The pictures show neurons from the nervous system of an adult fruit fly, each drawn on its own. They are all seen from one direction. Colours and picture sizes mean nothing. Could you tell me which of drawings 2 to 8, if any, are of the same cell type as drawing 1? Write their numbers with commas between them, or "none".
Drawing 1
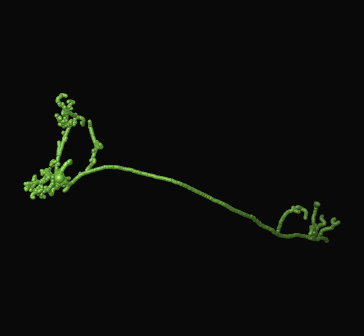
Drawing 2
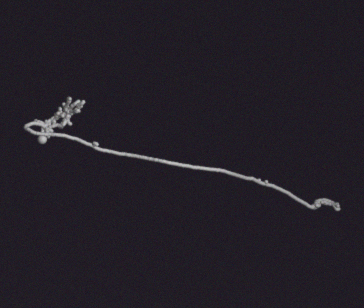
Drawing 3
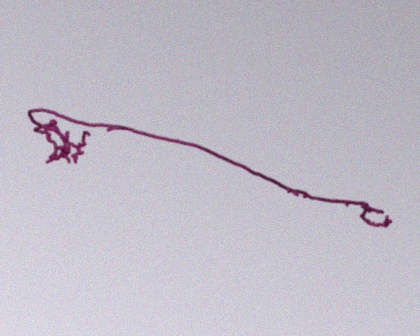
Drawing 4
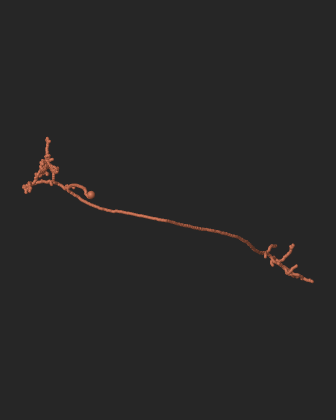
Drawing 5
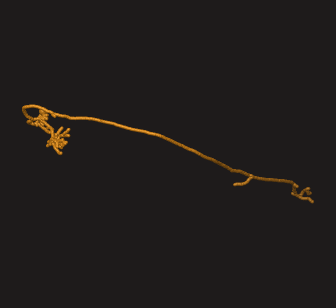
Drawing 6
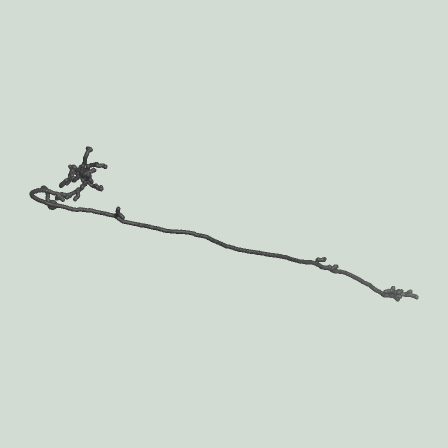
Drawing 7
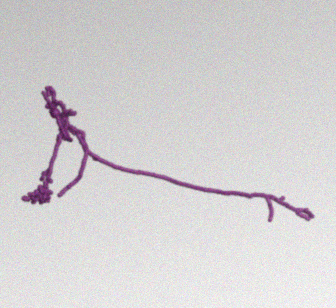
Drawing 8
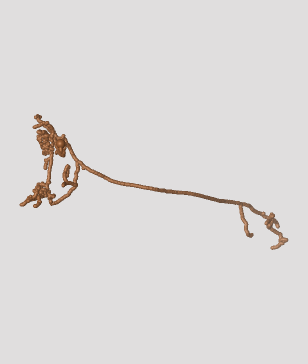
7, 8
